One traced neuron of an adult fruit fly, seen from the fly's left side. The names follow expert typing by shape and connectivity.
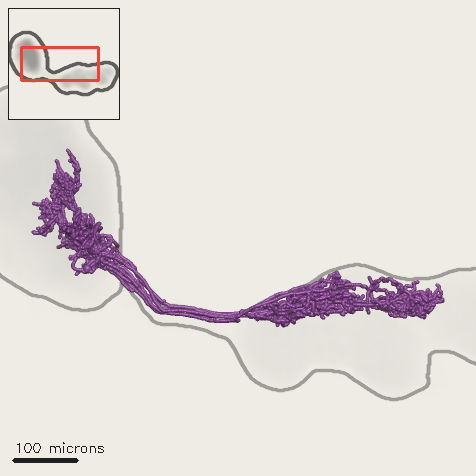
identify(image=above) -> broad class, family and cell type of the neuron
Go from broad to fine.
descending neuron; hemilineage LB0_posterior; DNge152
